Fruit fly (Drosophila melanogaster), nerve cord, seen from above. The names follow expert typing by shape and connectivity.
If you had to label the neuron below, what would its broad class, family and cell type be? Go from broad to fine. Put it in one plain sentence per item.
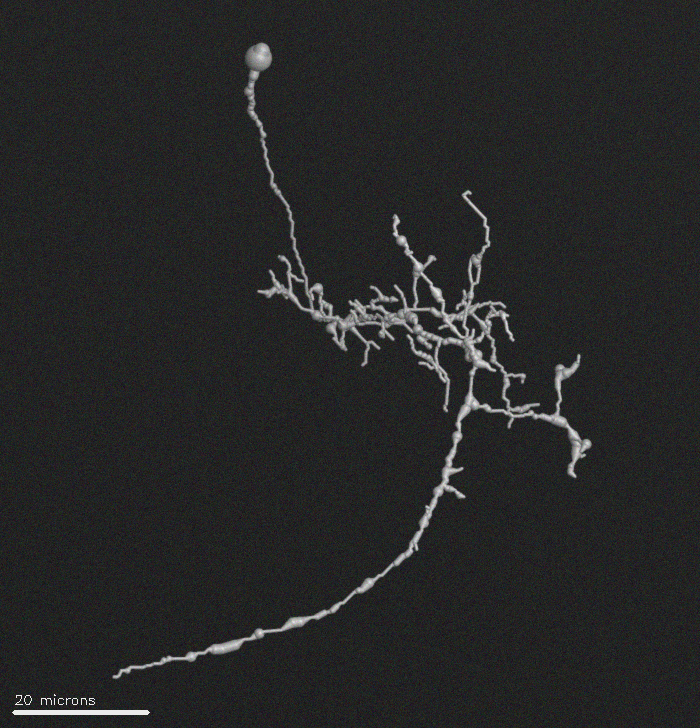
A nerve-cord intrinsic neuron of hemilineage 13A, type IN13A045.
